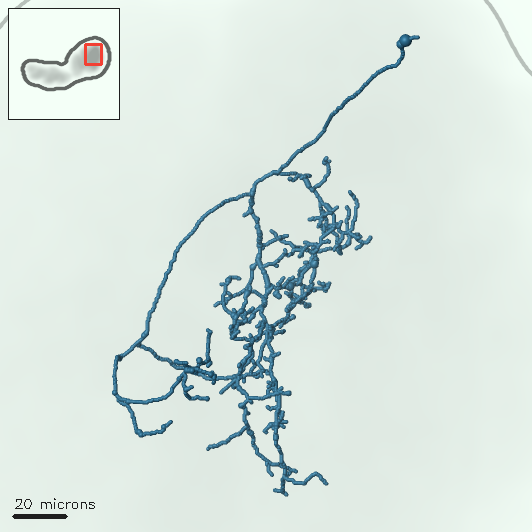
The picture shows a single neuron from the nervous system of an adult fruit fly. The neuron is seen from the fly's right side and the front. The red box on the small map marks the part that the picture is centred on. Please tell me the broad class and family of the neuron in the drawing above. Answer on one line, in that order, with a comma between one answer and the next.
central-brain intrinsic neuron, hemilineage SMPad2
